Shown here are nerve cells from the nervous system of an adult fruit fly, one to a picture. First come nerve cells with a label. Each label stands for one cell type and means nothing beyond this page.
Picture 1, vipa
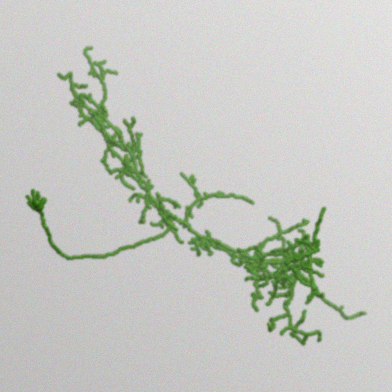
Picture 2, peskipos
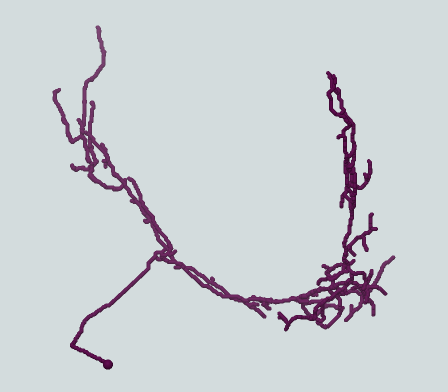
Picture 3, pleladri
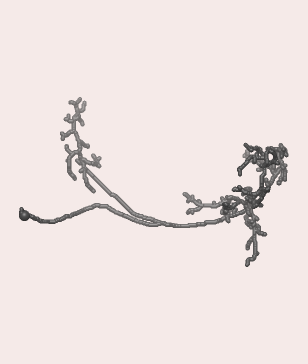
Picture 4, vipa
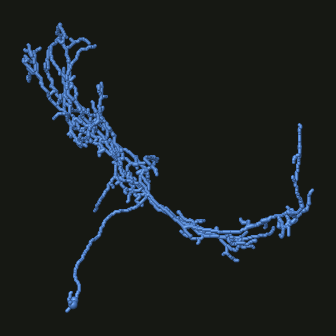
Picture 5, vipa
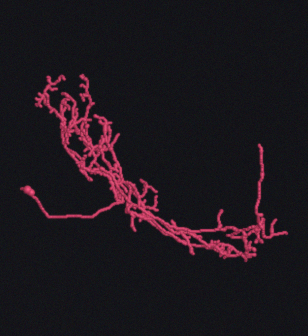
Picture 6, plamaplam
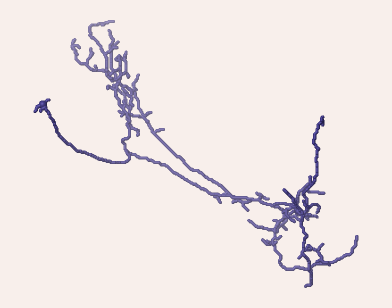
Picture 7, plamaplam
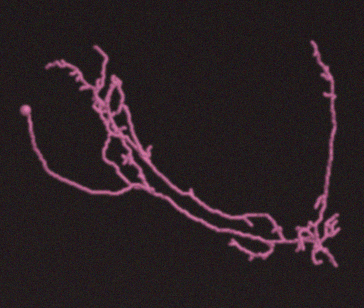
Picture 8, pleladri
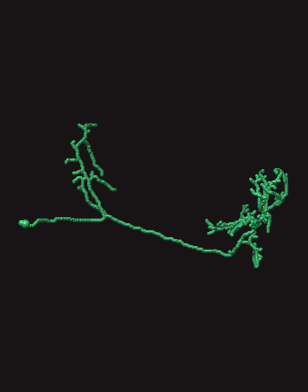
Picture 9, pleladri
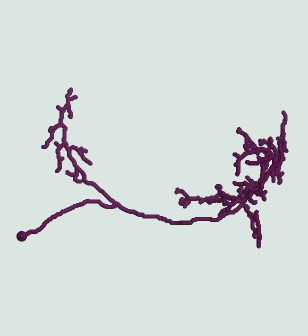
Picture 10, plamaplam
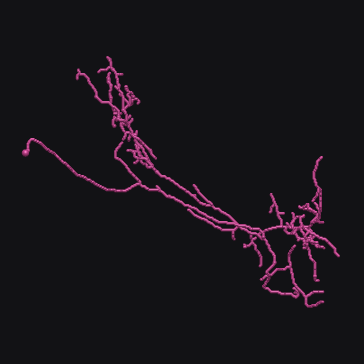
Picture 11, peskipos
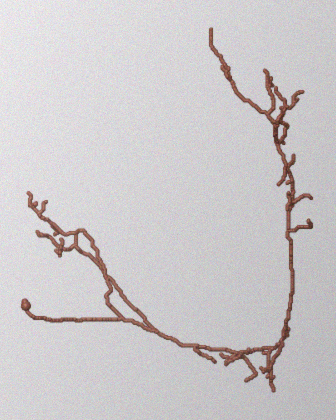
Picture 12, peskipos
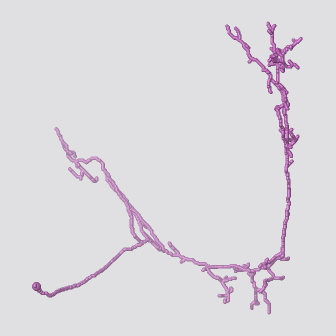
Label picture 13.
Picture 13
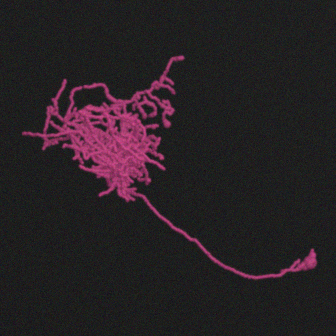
vipa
